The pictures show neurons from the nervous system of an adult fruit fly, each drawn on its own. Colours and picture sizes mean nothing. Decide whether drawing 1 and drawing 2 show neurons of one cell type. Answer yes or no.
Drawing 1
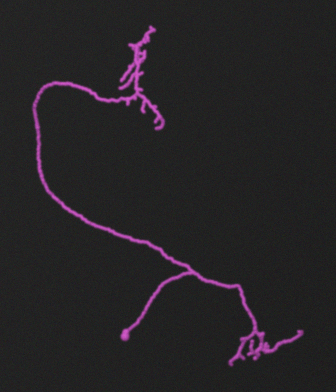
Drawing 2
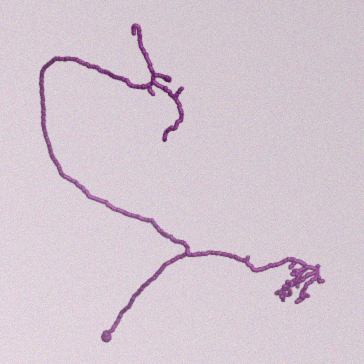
no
